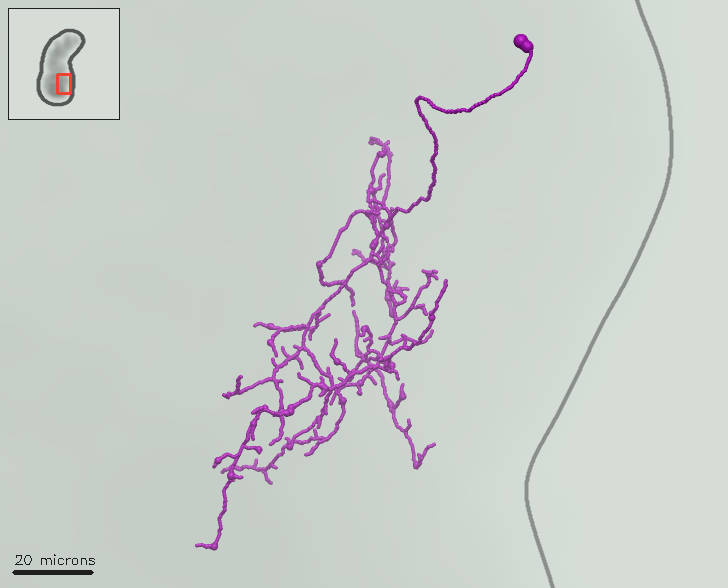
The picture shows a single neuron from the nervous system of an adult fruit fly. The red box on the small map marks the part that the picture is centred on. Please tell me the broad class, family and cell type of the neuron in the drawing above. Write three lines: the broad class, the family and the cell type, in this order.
central-brain intrinsic neuron
hemilineage DM6_dorso_lateral
SIP075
